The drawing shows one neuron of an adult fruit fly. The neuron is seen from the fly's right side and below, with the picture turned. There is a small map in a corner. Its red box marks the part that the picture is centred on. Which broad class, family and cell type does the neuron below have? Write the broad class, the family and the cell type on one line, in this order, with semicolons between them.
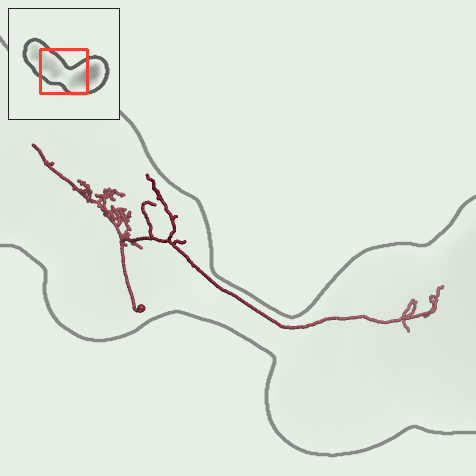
ascending neuron; hemilineage 07B; AN07B082_b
